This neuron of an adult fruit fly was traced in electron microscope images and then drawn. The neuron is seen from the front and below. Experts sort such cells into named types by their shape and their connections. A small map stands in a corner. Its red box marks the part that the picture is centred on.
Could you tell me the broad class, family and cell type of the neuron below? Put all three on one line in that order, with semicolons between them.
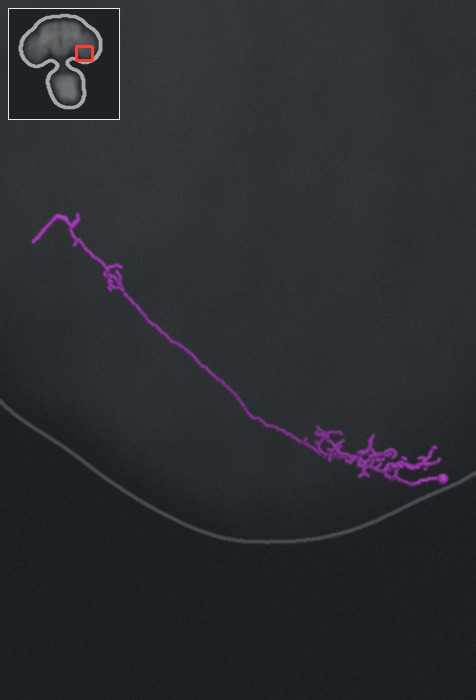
optic-lobe intrinsic neuron; Tm; Tm12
